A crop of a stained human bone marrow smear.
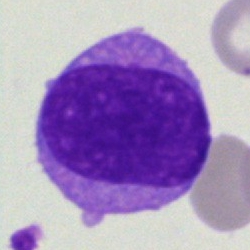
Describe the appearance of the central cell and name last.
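Most of the cell is filled by the nucleus. No coarse granules show in the cytoplasm. From the lower edge a small rounded bleb projects, and a red cell lies against the right edge. This is a blast.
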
